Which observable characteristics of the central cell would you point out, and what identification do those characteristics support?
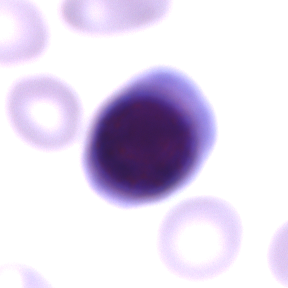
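The nucleus is set off-centre, displaced toward the lower left of the cell. No nucleoli are discernible within it. The rim of cytoplasm is broadest on the upper right side. No vacuoles are visible in the cytoplasm. This cell is a normoblast.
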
